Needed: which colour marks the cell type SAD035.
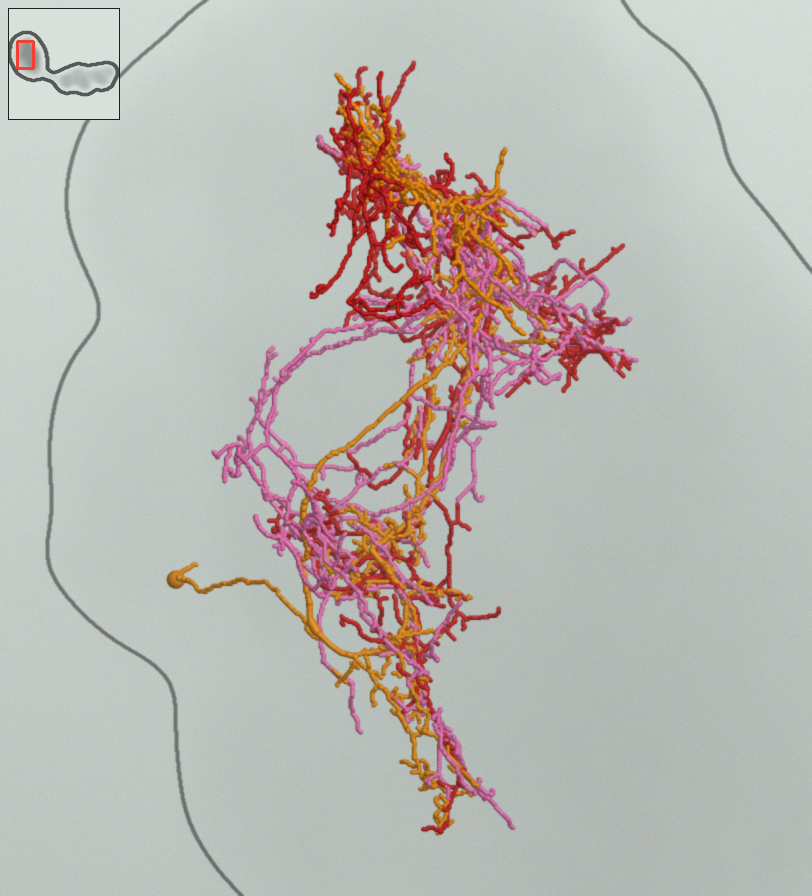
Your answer: orange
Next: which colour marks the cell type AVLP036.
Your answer: pink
